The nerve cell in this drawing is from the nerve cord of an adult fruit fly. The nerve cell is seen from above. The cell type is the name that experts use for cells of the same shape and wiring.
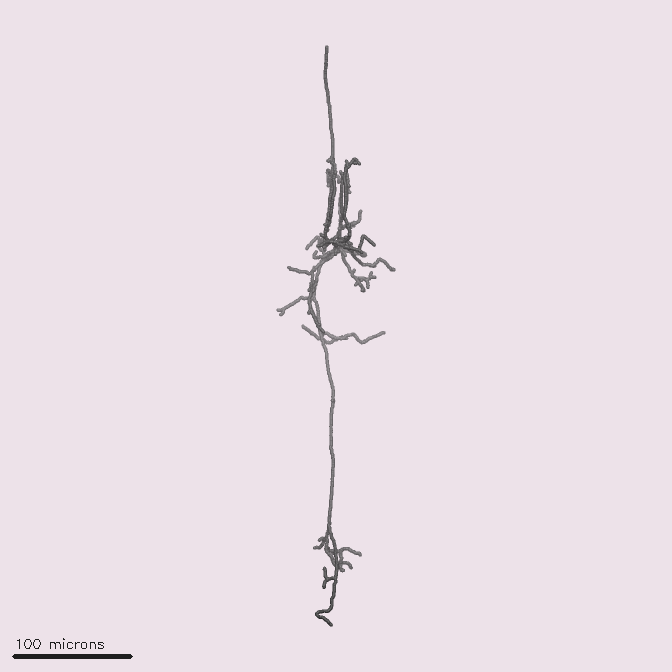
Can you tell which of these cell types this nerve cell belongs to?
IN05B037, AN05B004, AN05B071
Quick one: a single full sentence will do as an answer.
It is AN05B071 that is the cell type of the nerve cell.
